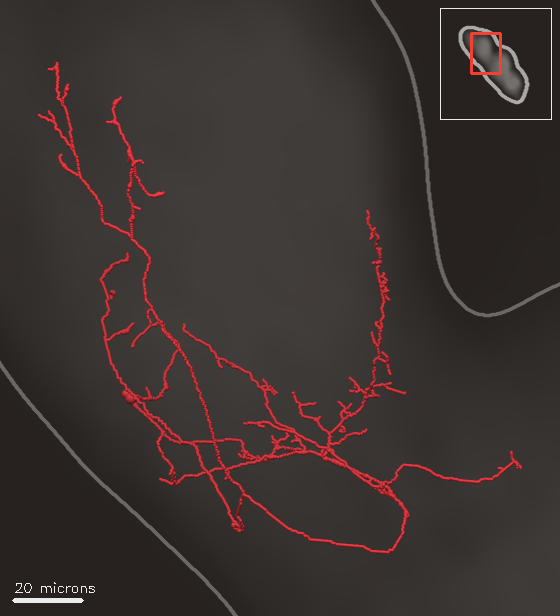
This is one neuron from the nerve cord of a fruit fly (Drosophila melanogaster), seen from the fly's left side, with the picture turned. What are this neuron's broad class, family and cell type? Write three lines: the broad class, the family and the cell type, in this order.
nerve-cord intrinsic neuron
hemilineage 18B
IN18B048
